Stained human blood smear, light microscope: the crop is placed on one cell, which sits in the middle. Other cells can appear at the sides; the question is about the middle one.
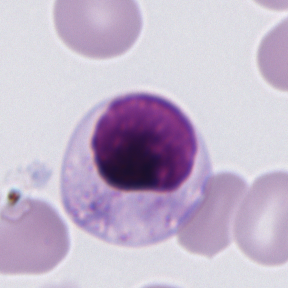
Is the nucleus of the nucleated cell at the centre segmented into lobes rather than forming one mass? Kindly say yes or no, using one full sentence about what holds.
No, there is one compact round, oval or kidney-shaped nucleus, not separate lobes.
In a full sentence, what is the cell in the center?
The central cell, amid any neighbouring cells, is a large granular lymphocyte.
